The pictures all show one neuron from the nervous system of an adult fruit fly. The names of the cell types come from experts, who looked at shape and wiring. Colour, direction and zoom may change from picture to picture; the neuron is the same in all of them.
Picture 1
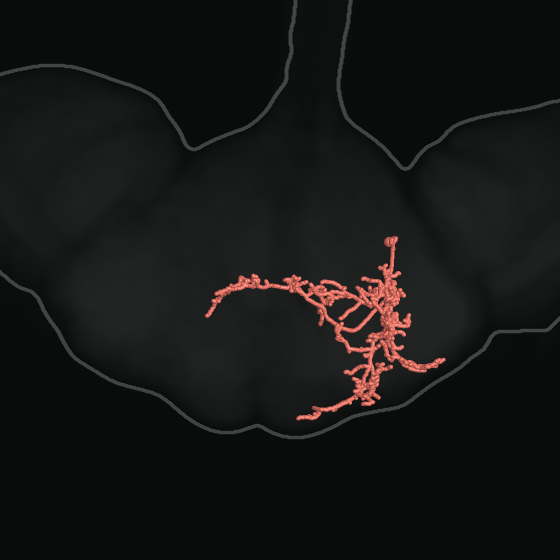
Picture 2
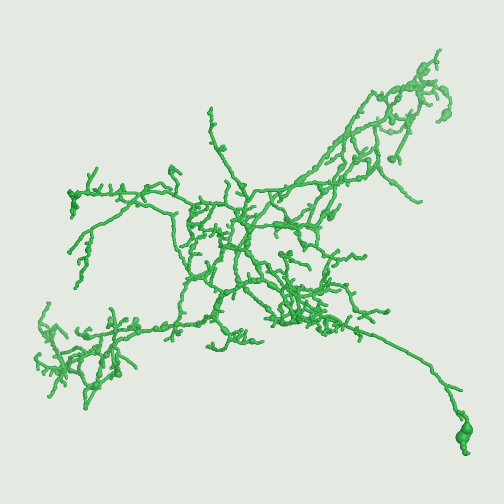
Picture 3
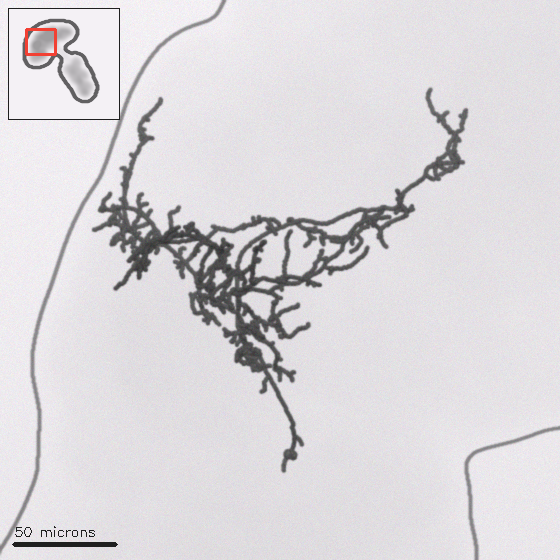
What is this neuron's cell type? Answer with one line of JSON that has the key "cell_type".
{"cell_type": "PVLP210m"}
